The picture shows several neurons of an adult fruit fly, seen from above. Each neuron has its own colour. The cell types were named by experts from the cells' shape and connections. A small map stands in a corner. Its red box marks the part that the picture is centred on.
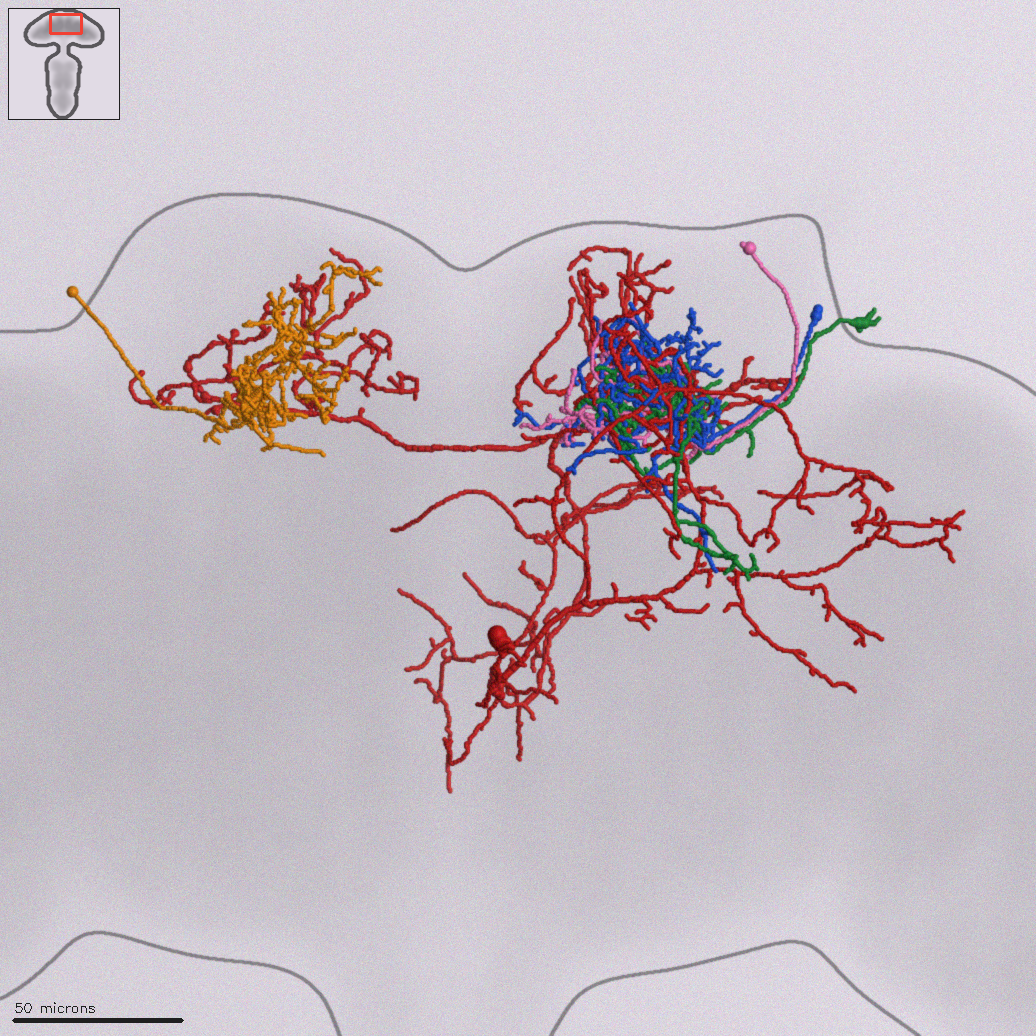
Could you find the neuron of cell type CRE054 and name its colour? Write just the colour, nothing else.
pink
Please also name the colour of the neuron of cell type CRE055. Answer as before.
green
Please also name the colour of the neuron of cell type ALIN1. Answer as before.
red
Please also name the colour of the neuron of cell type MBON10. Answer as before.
blue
